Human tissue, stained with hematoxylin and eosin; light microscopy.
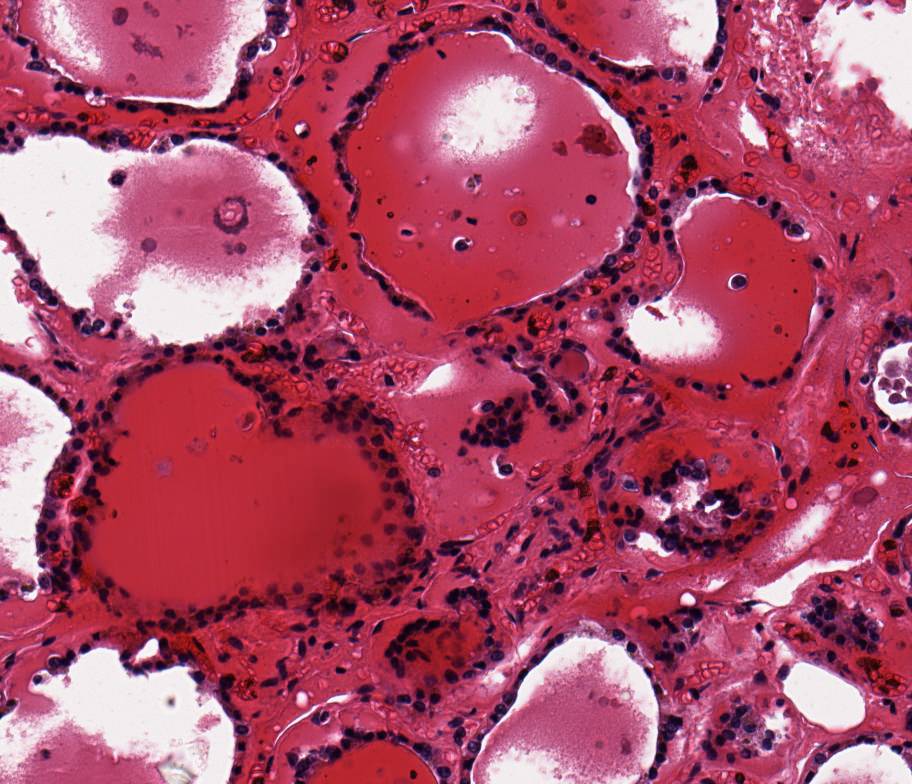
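Thyroid: follicles lined by a single layer of flattened to low cuboidal cells with small dark round nuclei. Large top-centre follicle: scattered small round clear vacuoles in pink material. Centre and right: small collapsed follicles, crowded dark nuclei, little lumen. Red blood cells between follicles, mostly right.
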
